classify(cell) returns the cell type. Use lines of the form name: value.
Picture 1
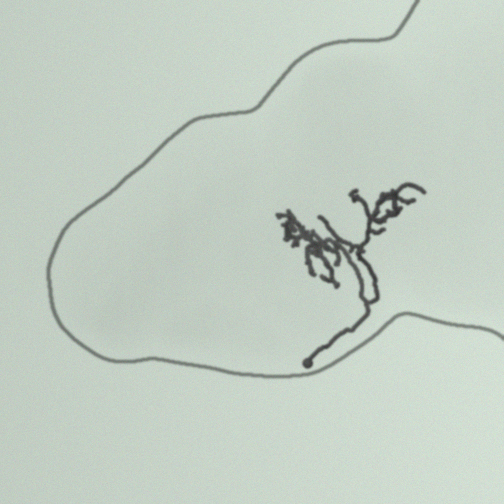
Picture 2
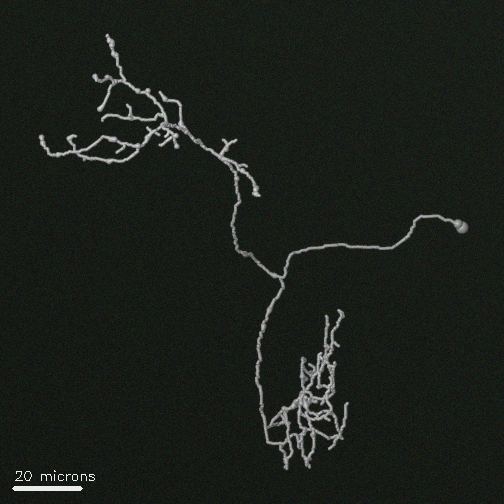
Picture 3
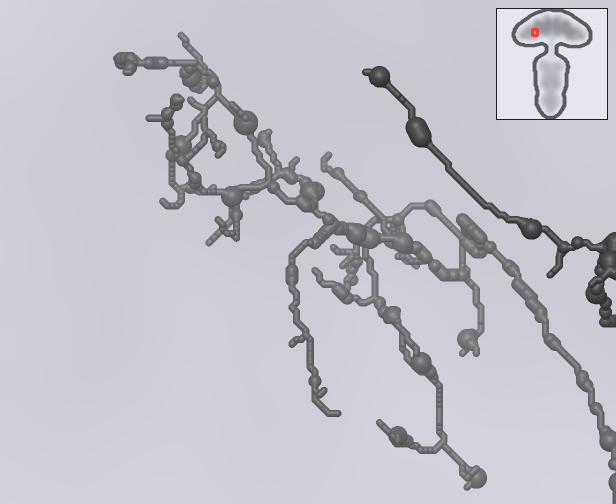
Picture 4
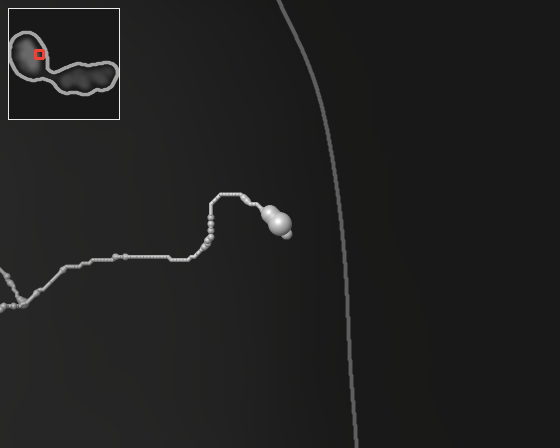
cell type: LC44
